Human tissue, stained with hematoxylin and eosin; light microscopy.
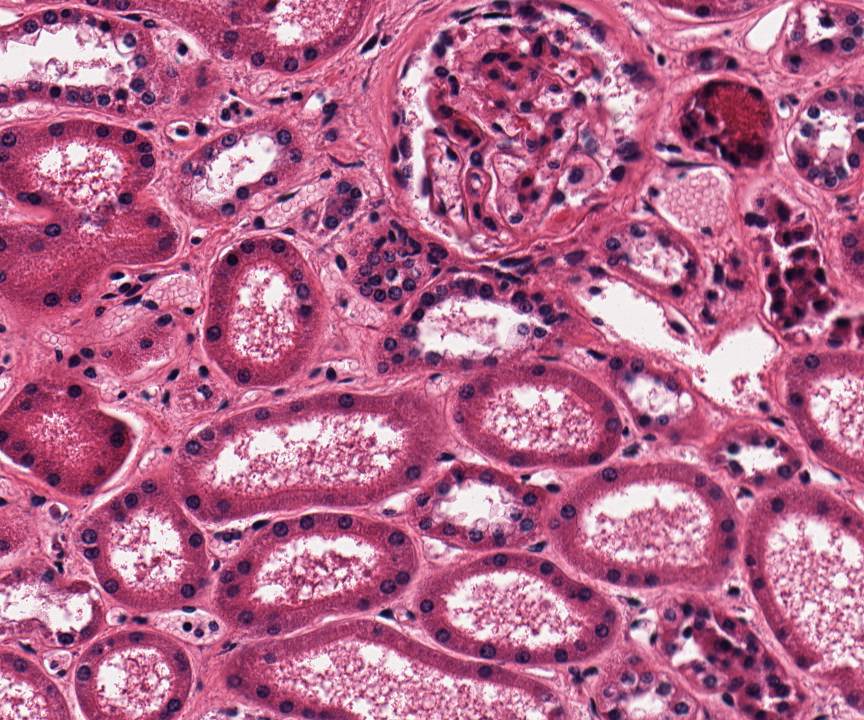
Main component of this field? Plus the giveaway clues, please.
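Answer: the cortical labyrinth of the kidney. A single glomerulus within its capsule lies at top centre, and tubules cut as round and oval profiles pack the rest.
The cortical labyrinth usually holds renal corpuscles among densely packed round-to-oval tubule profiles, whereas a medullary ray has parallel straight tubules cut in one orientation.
A single layer of cuboidal cells with round, dark nuclei lines the tubules. Many lumens hold pale, fluffy, pinkish material rather than being empty.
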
